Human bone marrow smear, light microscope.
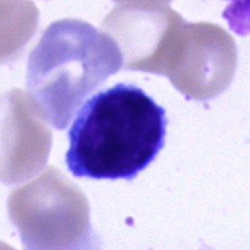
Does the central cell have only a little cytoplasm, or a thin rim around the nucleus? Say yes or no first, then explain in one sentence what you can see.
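Yes. Cytoplasm is scant, with at most a barely visible rim around the nucleus.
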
